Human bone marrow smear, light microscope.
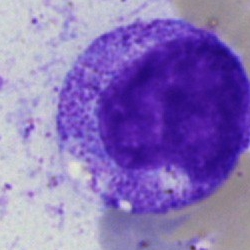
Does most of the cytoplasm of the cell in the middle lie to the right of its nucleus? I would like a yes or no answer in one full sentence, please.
No, this cell has its nucleus set toward the right.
